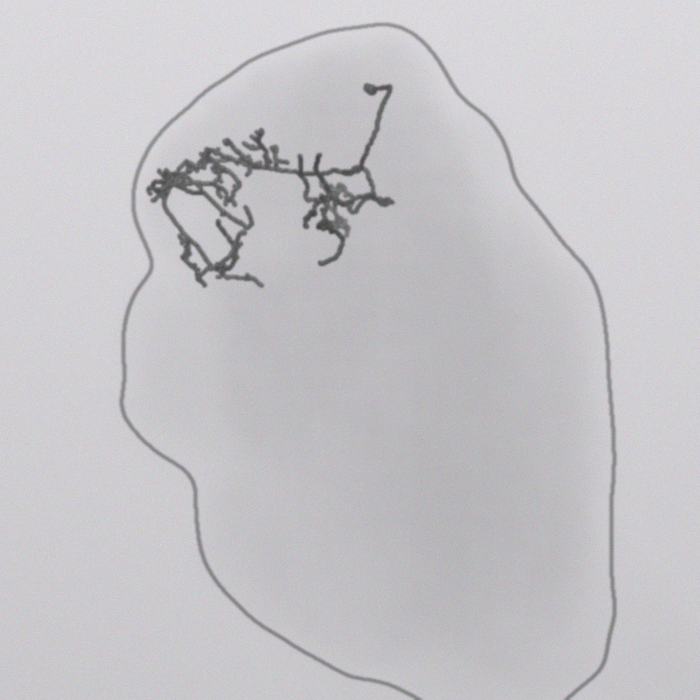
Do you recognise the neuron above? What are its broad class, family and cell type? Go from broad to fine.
central-brain intrinsic neuron; hemilineage SMPp&v1_posterior; CRE079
